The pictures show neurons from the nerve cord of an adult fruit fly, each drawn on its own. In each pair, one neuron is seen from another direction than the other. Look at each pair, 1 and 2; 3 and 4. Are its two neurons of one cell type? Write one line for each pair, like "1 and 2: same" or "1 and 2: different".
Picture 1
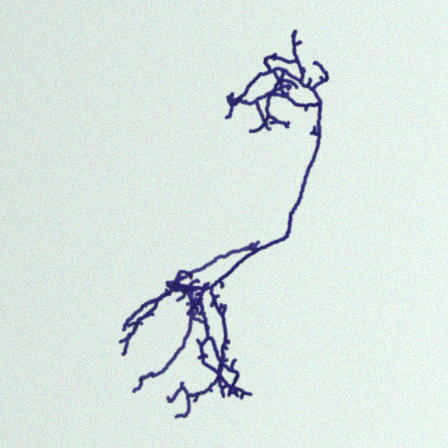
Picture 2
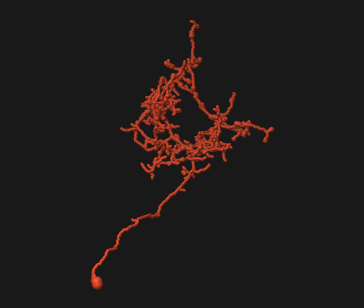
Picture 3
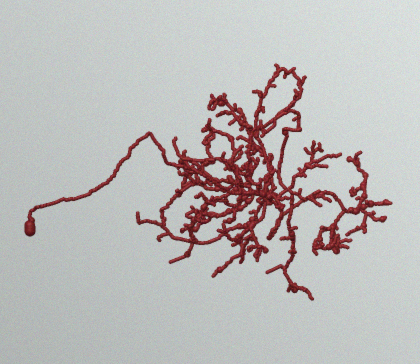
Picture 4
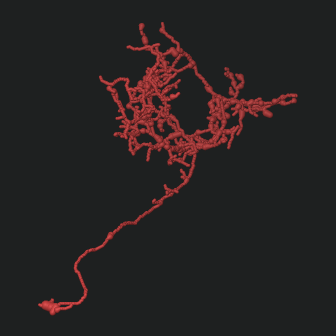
1 and 2: different
3 and 4: different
